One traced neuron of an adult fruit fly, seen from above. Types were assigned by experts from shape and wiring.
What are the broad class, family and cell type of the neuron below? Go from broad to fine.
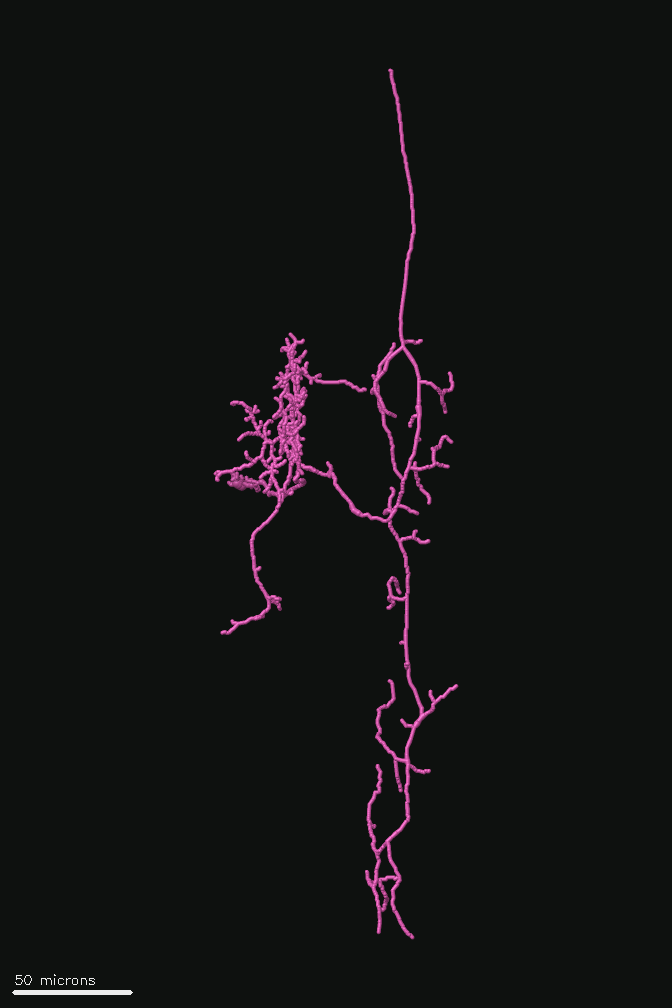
ascending neuron; hemilineage 06B; AN06B023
